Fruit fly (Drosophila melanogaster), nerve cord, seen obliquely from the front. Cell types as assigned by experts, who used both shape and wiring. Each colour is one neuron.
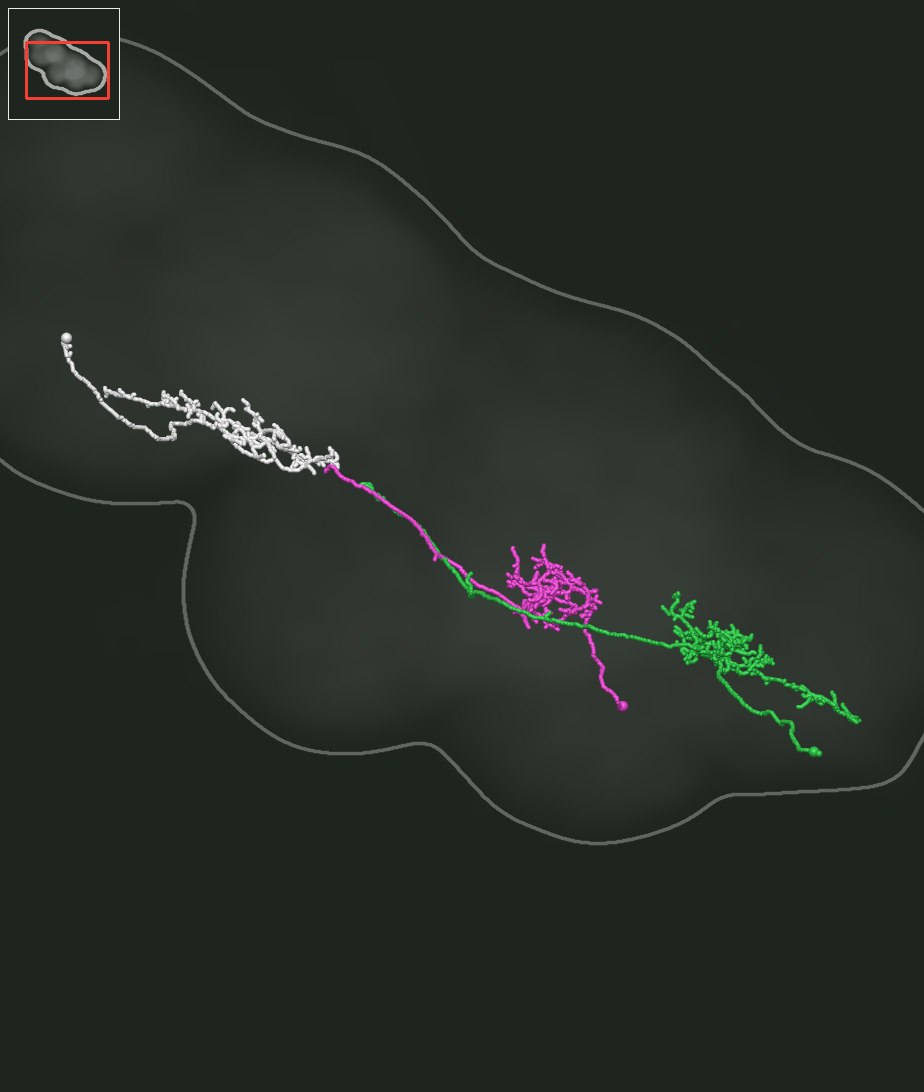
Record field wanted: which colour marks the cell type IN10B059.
magenta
